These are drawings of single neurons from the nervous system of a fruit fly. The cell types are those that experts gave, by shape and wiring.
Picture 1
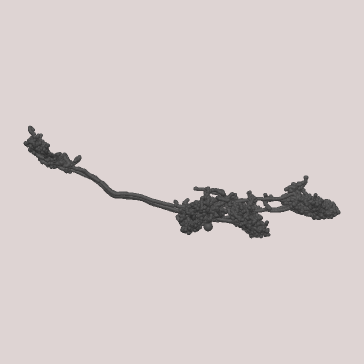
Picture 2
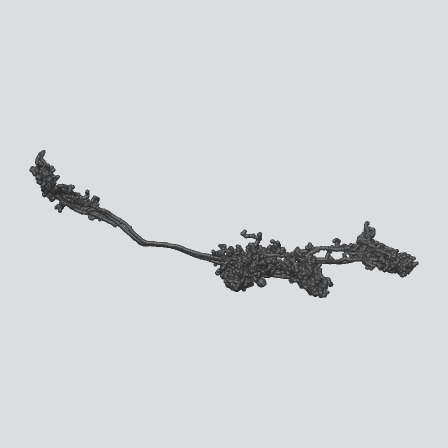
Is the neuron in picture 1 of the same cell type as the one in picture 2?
yes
